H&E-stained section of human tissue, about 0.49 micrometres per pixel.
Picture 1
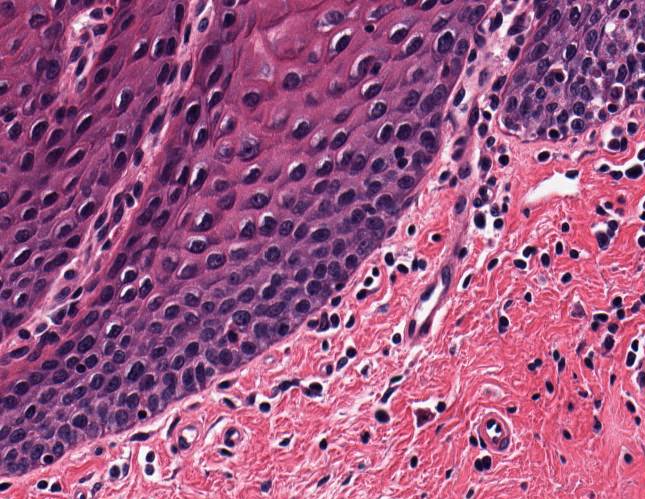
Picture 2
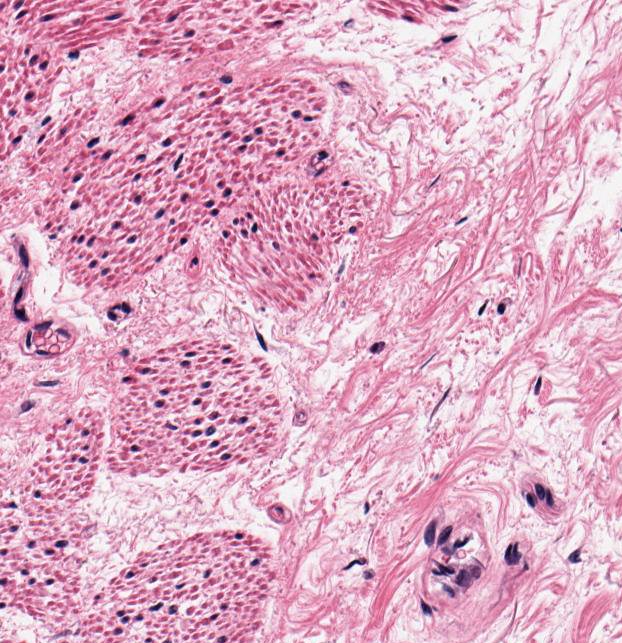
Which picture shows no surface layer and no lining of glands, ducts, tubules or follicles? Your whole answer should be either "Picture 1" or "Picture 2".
Picture 2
